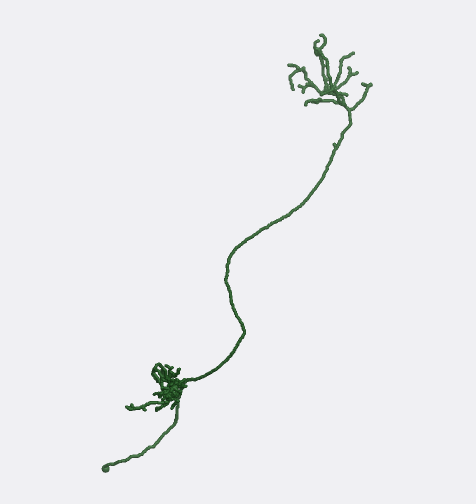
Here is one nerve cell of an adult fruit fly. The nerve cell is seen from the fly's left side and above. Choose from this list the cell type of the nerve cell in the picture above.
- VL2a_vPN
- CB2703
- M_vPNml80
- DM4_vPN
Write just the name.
DM4_vPN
